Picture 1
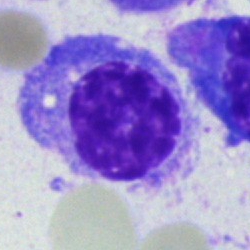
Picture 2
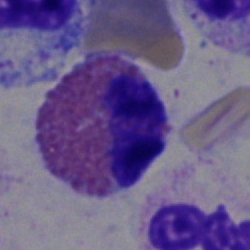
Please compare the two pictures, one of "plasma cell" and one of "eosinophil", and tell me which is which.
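The plasma cell is in picture 1, and the eosinophil is in picture 2. Start with the outlines: the plasma cell is roughly round to oval with a slightly frayed edge, while the eosinophil is round, its edge a little bumpy where granules reach it.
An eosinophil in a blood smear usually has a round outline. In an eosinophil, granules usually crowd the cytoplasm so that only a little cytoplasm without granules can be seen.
Now the chromatin: in both cells it is dark purple, but in the plasma cell it lies in coarse clumps with small paler gaps between them, and in the eosinophil it is dense.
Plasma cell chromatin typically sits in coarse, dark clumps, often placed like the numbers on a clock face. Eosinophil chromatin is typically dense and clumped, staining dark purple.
The eosinophil's nucleus lies against the right side of the cell, and no nucleoli show in it. Then the cytoplasm: the plasma cell has plenty of it, stained blue, with one small, clear, round vacuole to the left of the nucleus, whereas the eosinophil shows no vacuoles.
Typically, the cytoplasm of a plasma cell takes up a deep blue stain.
Close to the plasma cell at the upper right, another nucleated cell with deep blue cytoplasm is cut off at the edge of the picture.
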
